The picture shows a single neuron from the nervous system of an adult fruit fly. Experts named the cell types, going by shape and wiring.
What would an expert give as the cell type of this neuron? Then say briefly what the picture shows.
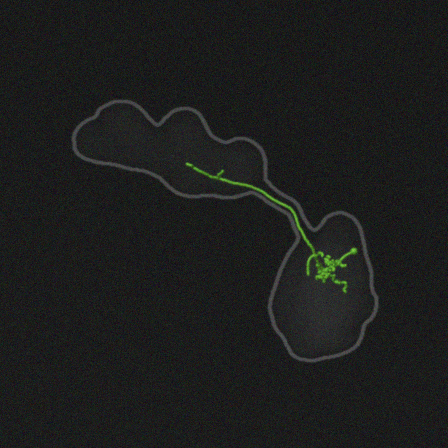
It is of cell type DNg106. It is a descending neuron. Its cell body lies on the right of the picture. In this view it is wider than it is tall.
